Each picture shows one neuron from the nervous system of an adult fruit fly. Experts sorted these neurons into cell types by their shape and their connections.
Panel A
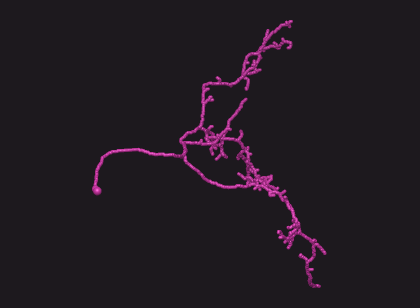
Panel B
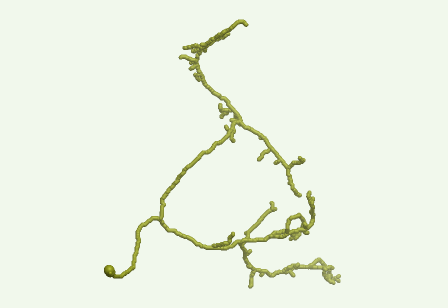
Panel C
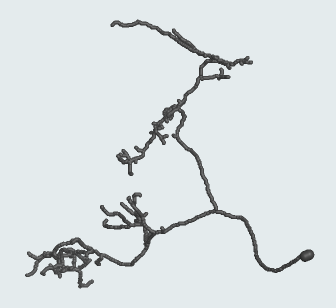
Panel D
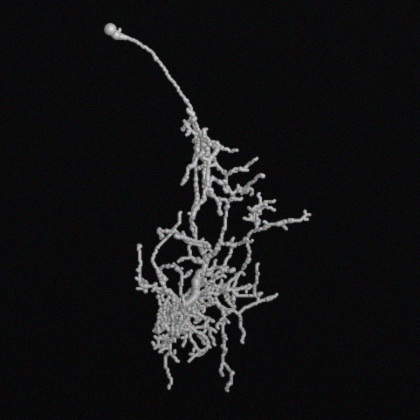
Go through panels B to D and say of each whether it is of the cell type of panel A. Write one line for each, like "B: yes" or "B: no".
B: yes
C: yes
D: no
